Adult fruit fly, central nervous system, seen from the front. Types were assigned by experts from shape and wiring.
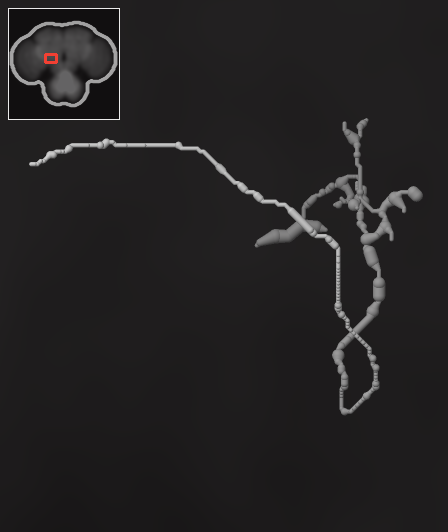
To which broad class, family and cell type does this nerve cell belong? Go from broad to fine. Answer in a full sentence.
A sensory neuron entering the brain of class hygrosensory, type HRN_VP1l.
